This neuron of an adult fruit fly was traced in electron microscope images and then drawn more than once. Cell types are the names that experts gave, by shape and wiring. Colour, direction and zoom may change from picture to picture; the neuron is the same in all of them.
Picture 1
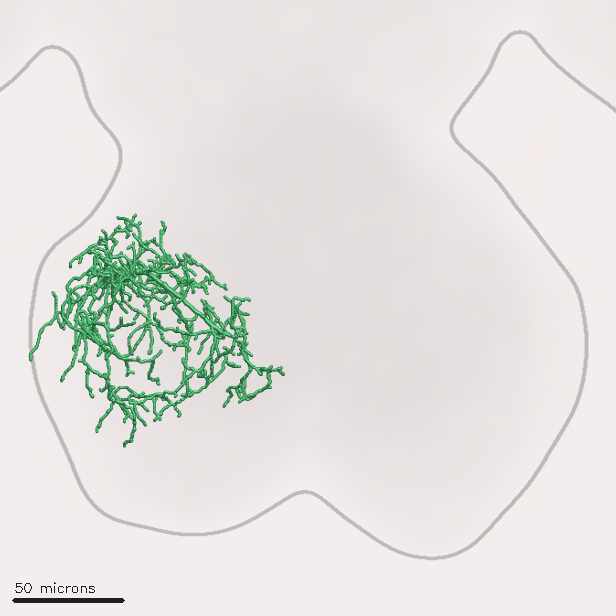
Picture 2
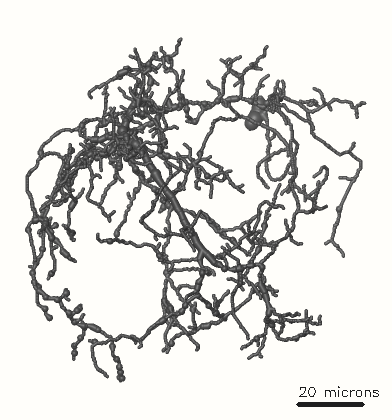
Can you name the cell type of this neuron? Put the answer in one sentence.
The cell type is IN03A022.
